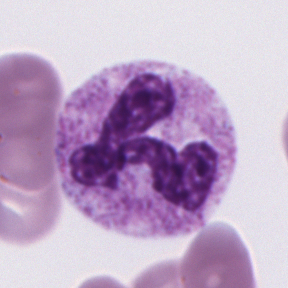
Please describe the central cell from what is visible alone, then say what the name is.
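Chromatin dark purple, coarsely clumped. Nucleoli not visible. Cytoplasm densely scattered with fine lilac-pink granules; no vacuoles. Cell: segmented neutrophil.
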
